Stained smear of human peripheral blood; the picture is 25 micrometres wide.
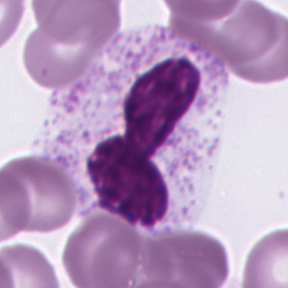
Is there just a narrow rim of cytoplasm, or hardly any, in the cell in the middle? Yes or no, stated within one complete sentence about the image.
No, around the nucleus lies a wide area of cytoplasm.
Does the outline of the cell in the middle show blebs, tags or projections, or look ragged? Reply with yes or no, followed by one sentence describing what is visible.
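No. The cell outline is roughly oval without projections.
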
